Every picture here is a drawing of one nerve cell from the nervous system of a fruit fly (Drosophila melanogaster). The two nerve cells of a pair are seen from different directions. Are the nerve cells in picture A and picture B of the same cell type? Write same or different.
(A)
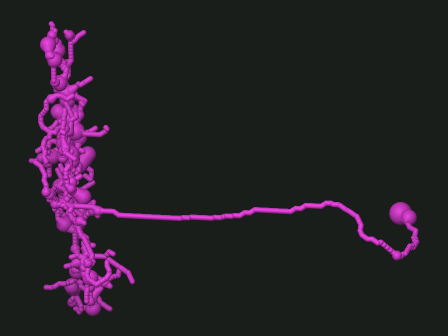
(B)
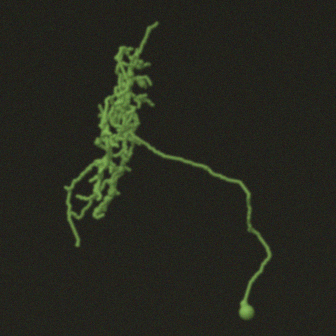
same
